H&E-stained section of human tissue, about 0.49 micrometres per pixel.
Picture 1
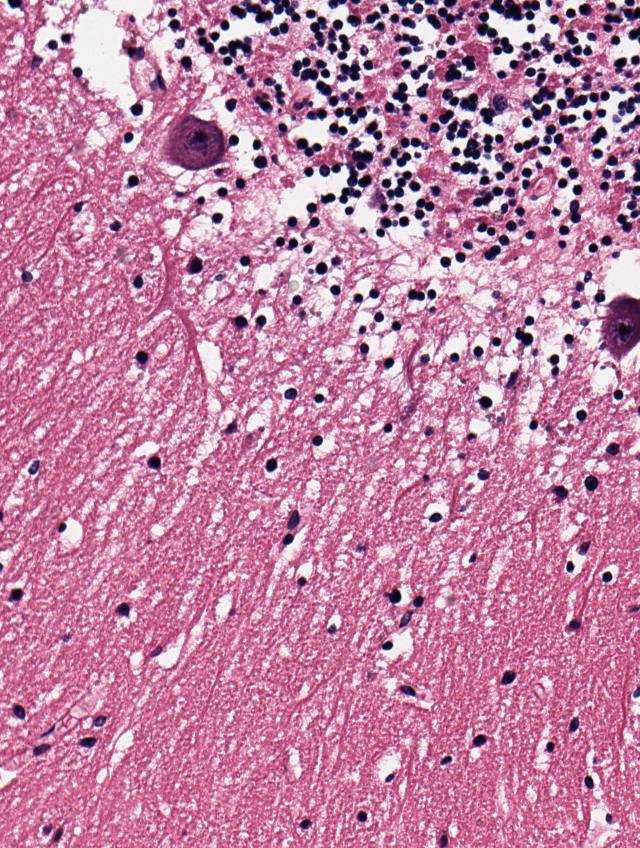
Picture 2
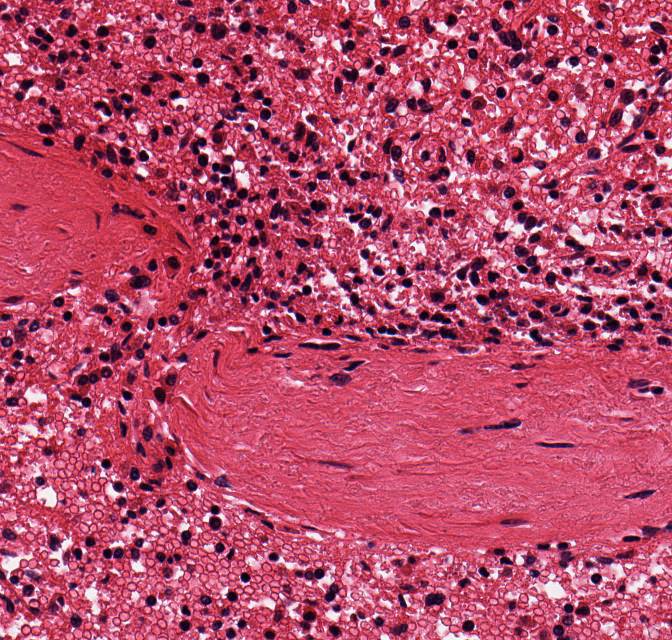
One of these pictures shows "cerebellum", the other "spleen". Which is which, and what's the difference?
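Looking again, picture 1 is the cerebellum and picture 2 is the spleen. In picture 1, the dense upper-right layer has small, round, dark nuclei with little visible cytoplasm, beside a pale, finely fibrillar pink layer with only scattered small nuclei. Two large neurons with abundant purple-pink cytoplasm and a round central nucleus lie at the border between the layers. Picture 2 has fibrous bands with finely wavy fibres and a few spindle-shaped nuclei lying along them. Around the bands, red blood cells are densely packed, with small round dark nuclei scattered among them.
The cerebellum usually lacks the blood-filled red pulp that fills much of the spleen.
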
